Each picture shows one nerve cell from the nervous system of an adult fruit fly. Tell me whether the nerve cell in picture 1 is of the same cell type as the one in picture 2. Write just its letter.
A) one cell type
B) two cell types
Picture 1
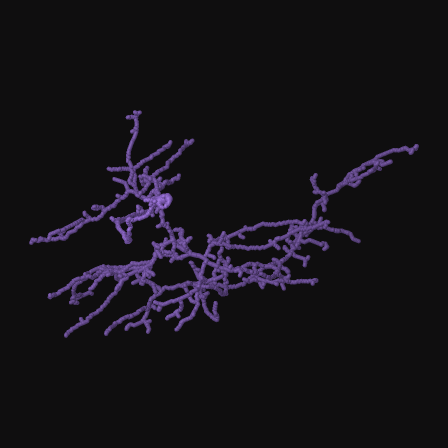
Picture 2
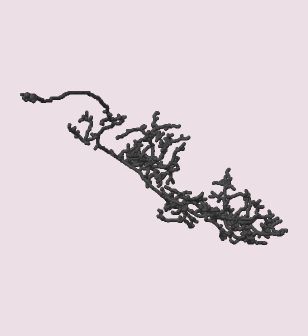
B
